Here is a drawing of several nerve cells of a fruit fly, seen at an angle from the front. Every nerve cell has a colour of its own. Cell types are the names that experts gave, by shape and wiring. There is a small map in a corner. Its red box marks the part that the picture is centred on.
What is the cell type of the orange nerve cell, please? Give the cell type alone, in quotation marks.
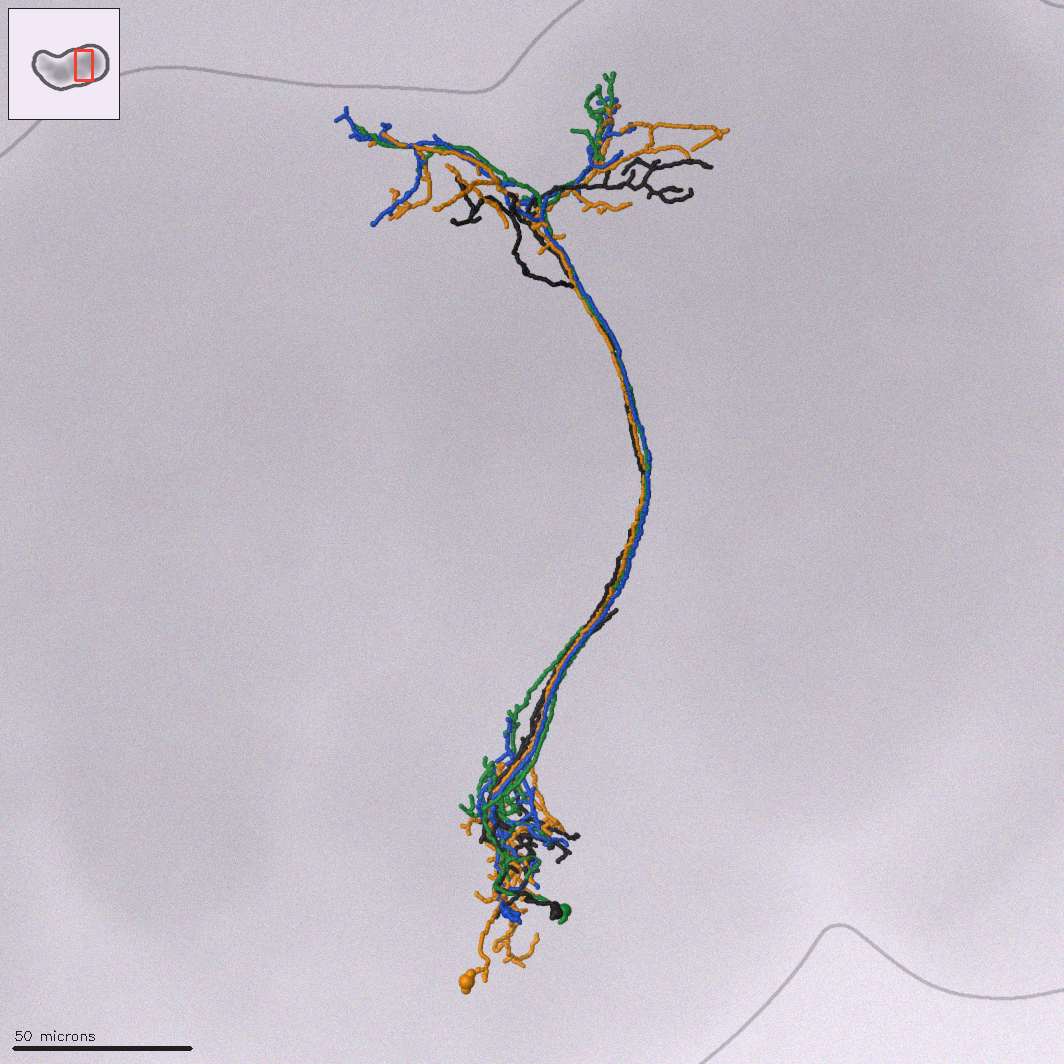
"SMP737"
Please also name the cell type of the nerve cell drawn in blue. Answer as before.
"SMP735"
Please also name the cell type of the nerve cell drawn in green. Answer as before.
"SMP738"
